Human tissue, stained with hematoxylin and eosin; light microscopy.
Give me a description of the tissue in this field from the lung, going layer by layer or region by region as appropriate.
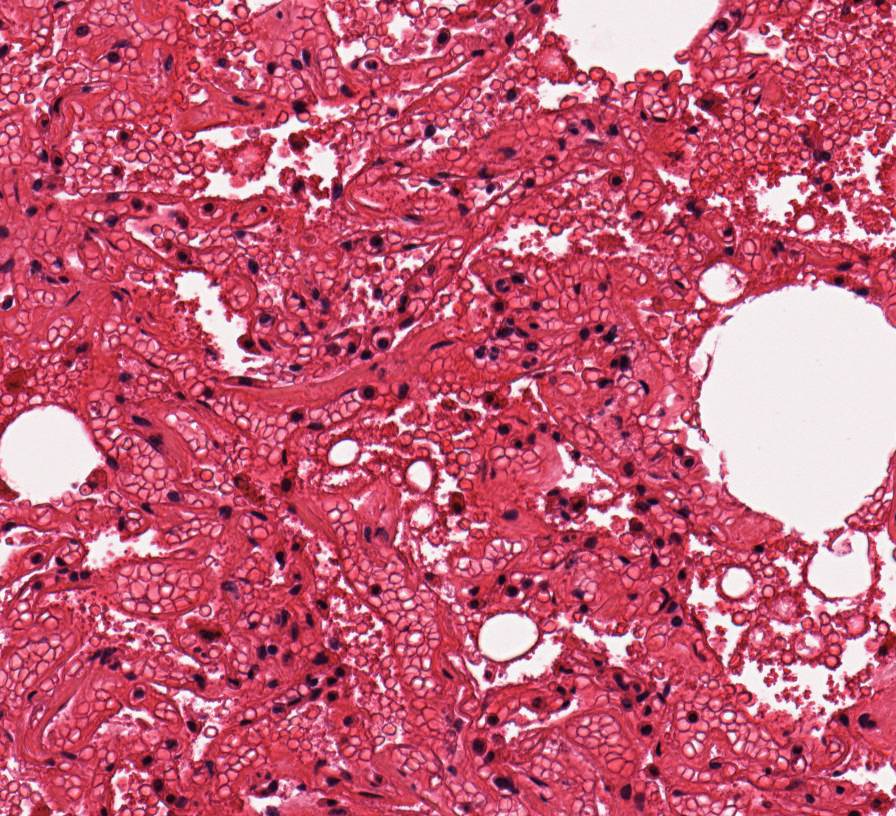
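Closely packed red blood cells fill most of the field. Thin pink strands of tissue run through them in wavy, branching lines, with sparse small dark nuclei, oval to spindle-shaped, lying along them. Small clumps of brown pigment are scattered throughout.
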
